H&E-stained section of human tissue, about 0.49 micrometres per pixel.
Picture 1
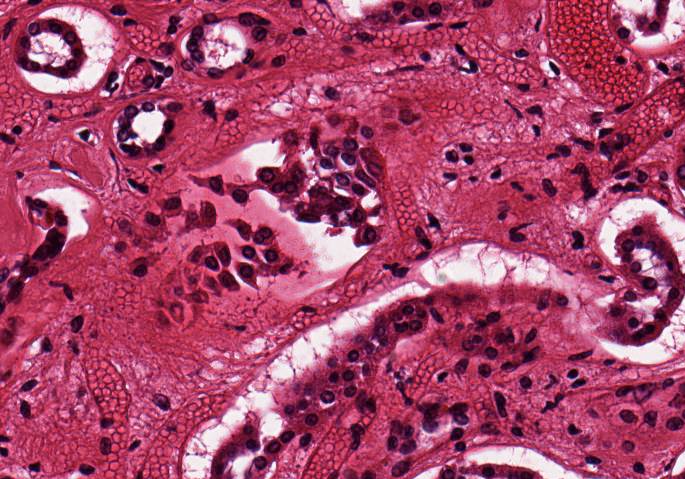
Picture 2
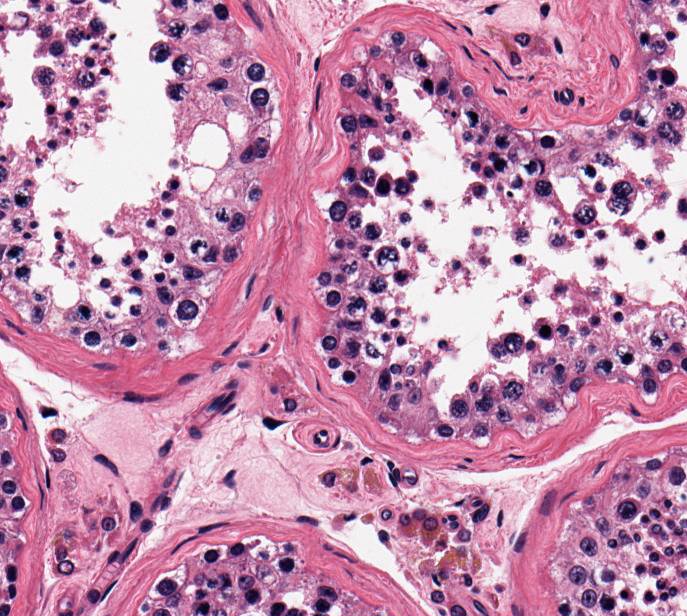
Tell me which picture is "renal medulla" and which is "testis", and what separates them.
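First, identity: picture 1 is renal medulla; picture 2 is testis. Second, lining: small round tubules at the upper left of the renal medulla have one layer of cuboidal cells around a clear lumen, whereas the testis tubules have several layers of cells with round, dark nuclei.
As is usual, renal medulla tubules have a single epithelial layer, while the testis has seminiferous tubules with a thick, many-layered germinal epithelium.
Third, lumens: the two upper testis tubules have wide open centres containing loose detached cells and pink debris. Fourth, surroundings: the renal medulla has scattered tubules, cut across and lengthwise, in pink stroma with scattered spindle-shaped nuclei, plus a wide vessel tightly filled with red blood cells at the upper right. The testis interstitium at lower centre is pale pink and loose, with groups of cells having abundant pink cytoplasm, and its interstitial cells at lower centre-right carry granular golden-brown pigment.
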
